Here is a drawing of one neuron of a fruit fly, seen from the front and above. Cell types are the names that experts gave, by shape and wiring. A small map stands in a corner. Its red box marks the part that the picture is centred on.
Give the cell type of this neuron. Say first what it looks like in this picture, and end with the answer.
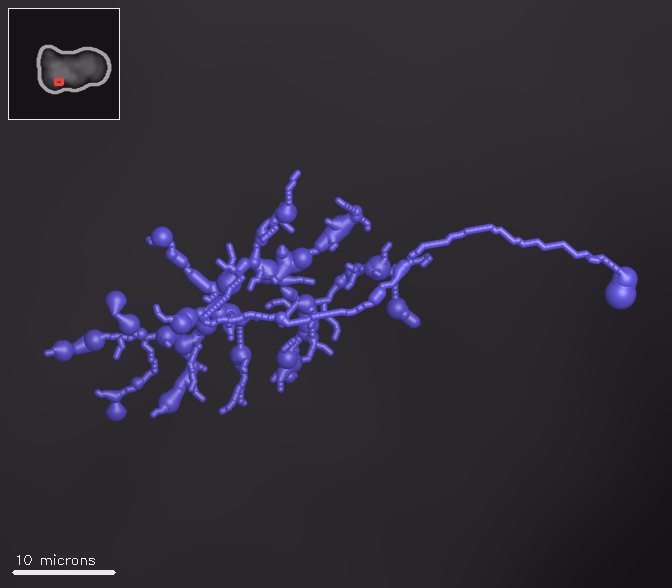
The cell body is on the right of the picture. By the scale bar it is about 60 microns wide in this view. Dozens of branch ends can be seen. This is an optic-lobe intrinsic neuron. The cell type is Dm15.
